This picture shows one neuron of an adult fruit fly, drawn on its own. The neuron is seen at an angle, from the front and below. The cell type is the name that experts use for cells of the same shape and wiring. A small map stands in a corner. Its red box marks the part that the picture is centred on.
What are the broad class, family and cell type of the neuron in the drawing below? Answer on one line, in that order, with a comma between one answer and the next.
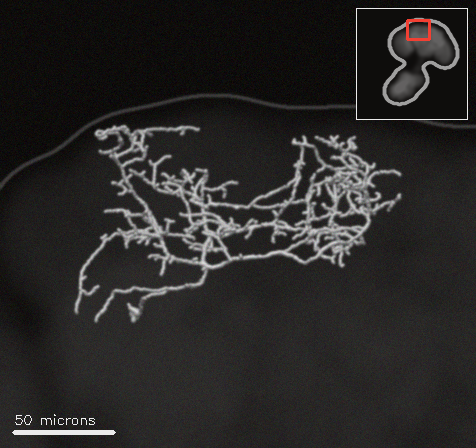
central-brain intrinsic neuron, hemilineage SMPpv2_dorsal, LPN_b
